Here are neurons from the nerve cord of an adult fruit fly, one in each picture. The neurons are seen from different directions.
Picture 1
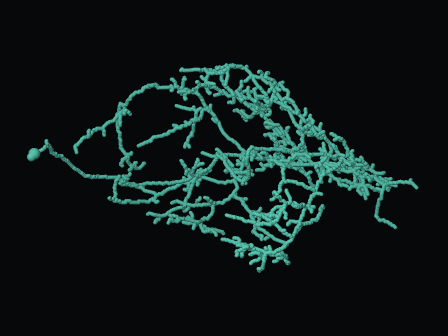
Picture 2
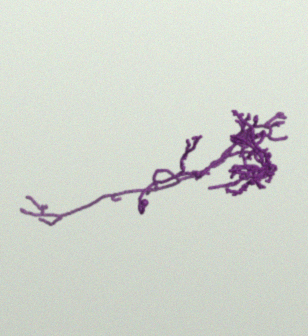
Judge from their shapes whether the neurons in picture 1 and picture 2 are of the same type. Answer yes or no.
no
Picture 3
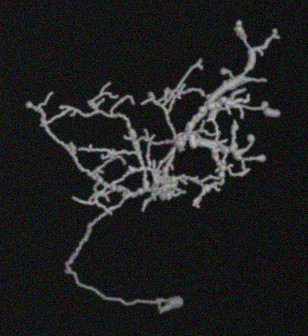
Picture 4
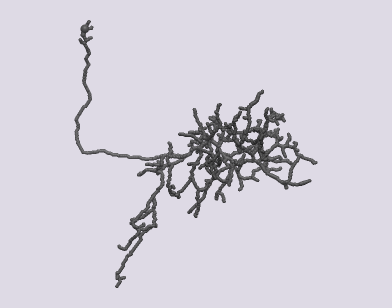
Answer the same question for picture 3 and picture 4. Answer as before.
yes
